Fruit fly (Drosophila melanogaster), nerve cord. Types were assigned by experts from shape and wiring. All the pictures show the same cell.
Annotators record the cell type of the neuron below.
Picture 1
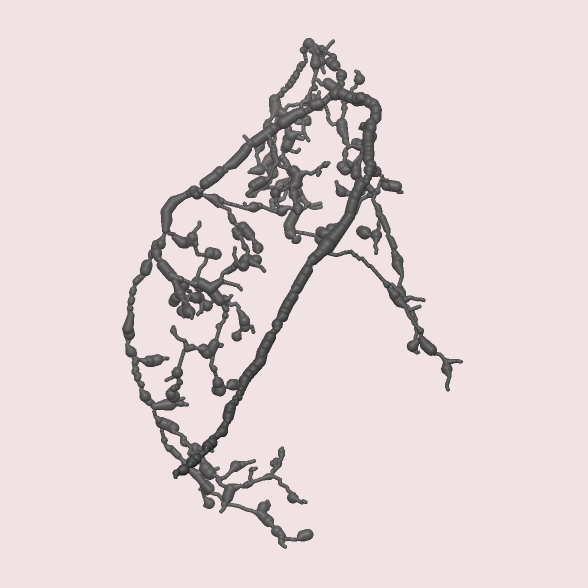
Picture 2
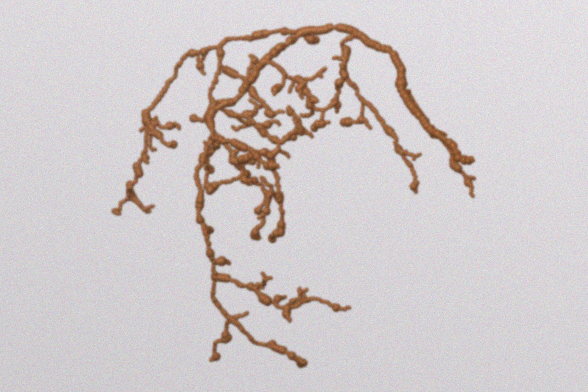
DNge039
